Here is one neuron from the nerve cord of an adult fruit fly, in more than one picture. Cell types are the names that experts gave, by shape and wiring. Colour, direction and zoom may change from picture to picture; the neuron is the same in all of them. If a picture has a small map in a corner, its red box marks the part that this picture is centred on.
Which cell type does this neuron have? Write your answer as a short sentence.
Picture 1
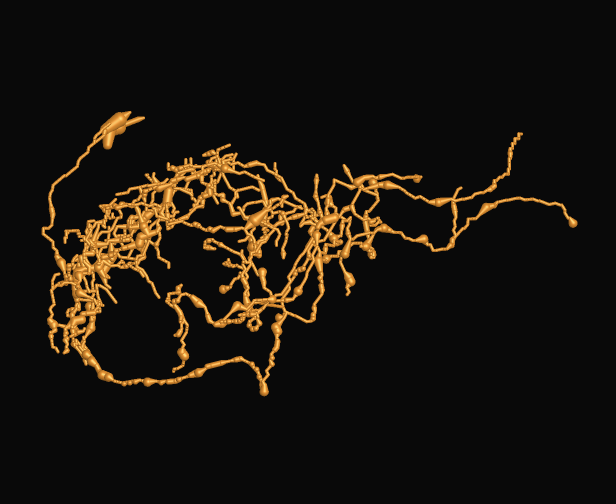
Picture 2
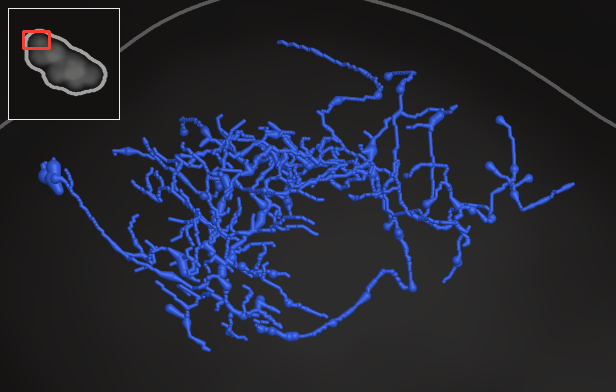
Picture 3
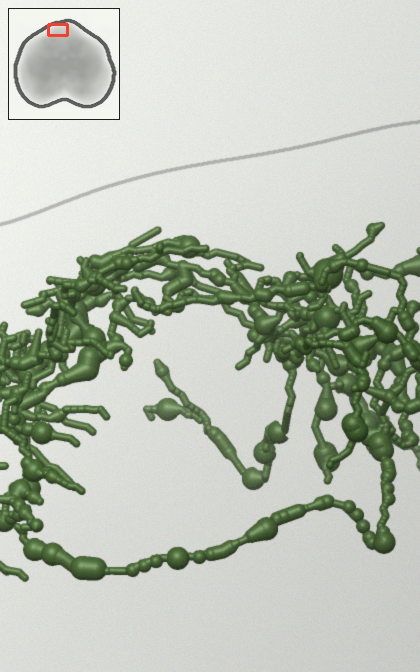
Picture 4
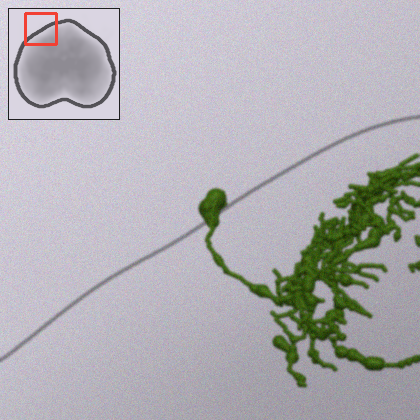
The cell type is INXXX415.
